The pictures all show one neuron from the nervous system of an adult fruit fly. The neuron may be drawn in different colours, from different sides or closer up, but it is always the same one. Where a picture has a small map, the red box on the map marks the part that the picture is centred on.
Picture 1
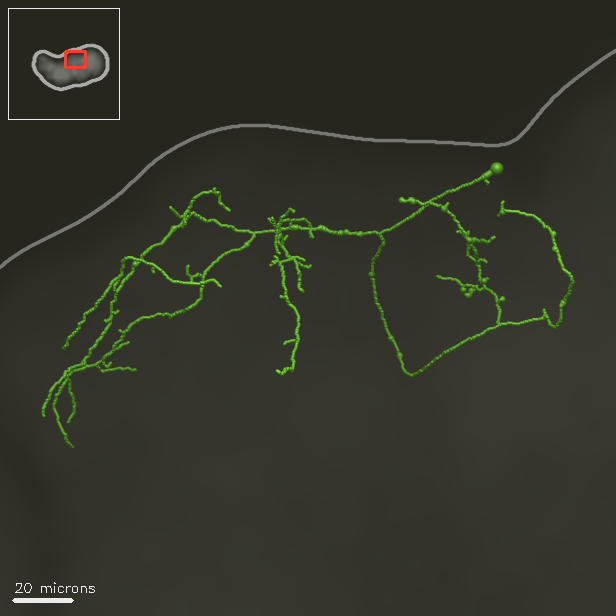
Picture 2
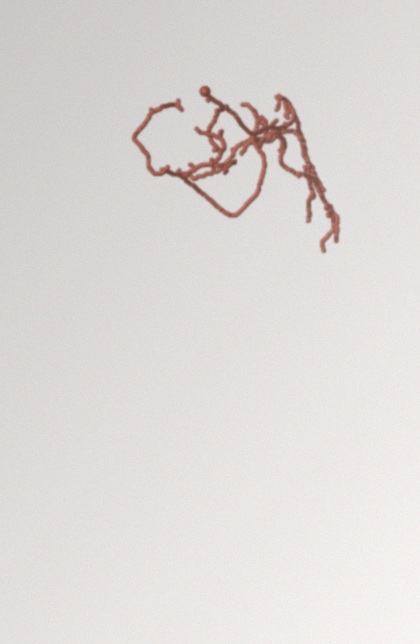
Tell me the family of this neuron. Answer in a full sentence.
The family is hemilineage SMPpm1.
